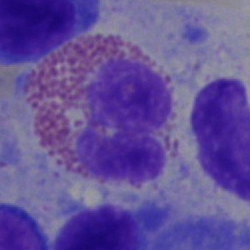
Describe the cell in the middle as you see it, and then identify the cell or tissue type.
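Roughly round in outline, the cell holds its nucleus in the right half. The nucleus stains a deep purple. Its granules are round and fairly uniform in size. The cell is an eosinophil.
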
